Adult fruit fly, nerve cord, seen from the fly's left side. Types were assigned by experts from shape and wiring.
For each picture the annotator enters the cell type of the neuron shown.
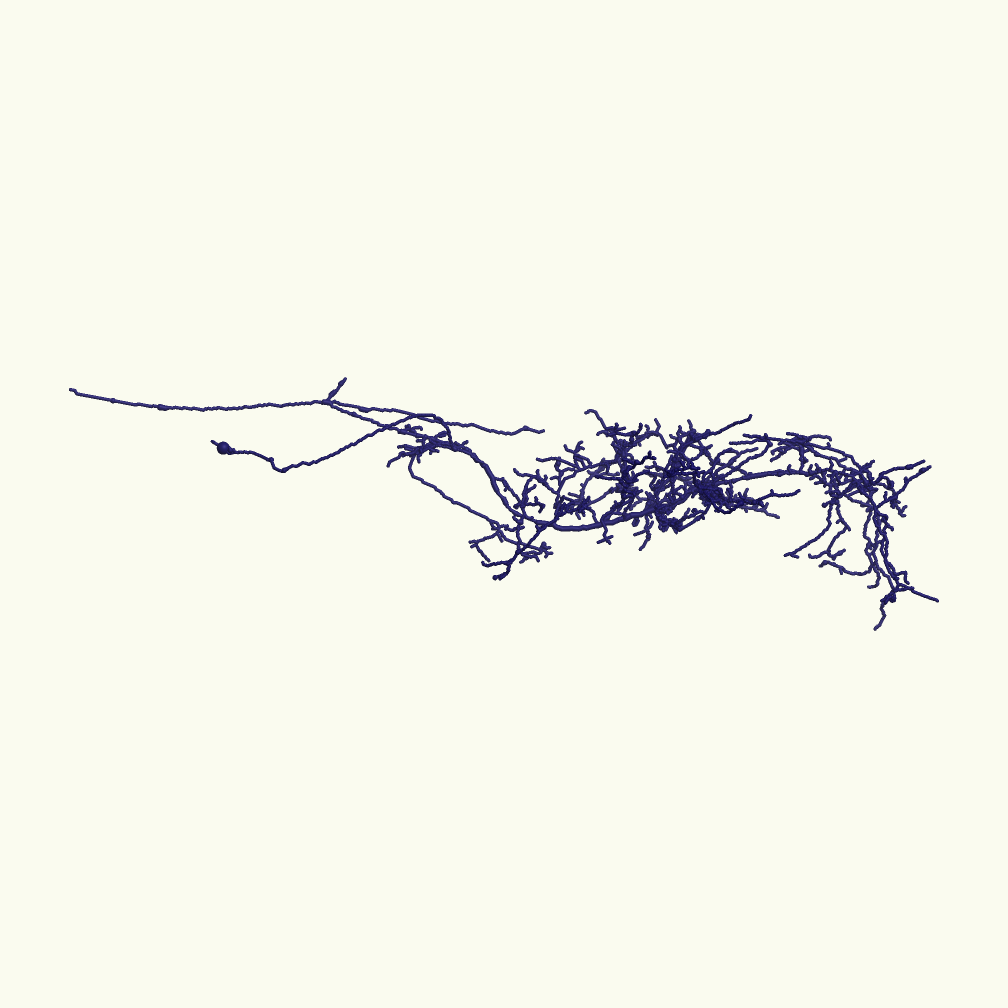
AN08B032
